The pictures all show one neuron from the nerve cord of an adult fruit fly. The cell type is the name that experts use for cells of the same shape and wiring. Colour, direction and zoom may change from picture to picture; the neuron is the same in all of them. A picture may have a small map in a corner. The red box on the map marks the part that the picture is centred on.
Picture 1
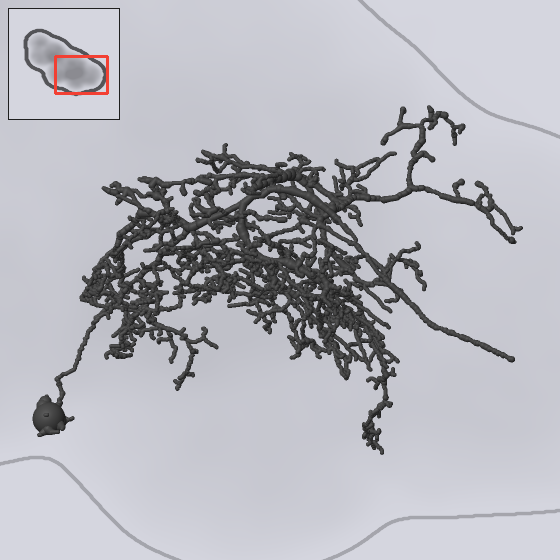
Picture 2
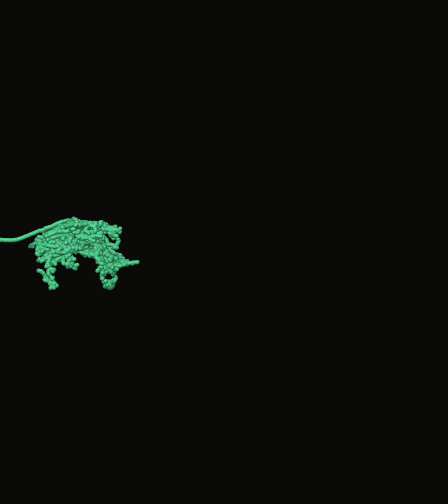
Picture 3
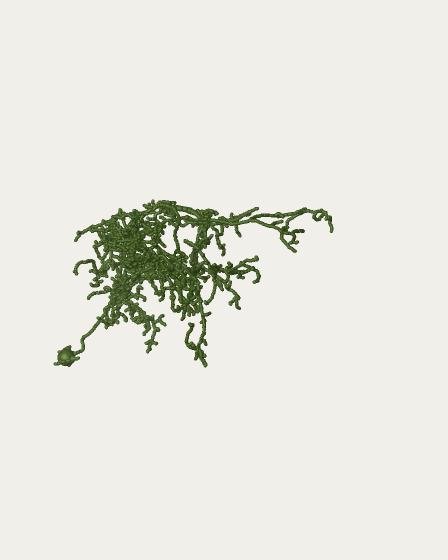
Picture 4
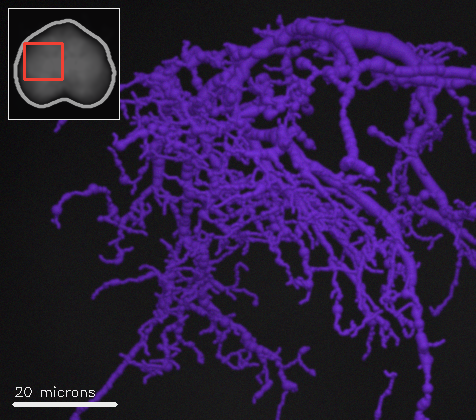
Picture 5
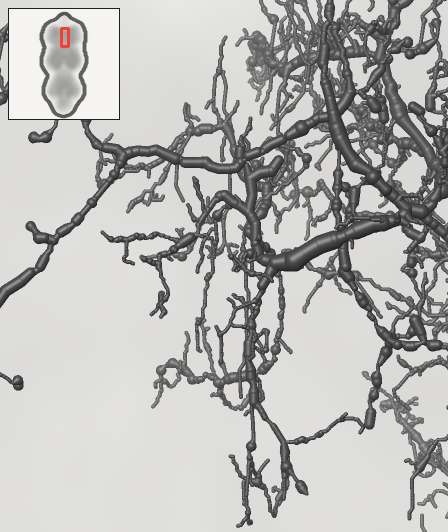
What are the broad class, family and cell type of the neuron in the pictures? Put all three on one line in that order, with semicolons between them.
ascending neuron; hemilineage 03A; AN03A002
